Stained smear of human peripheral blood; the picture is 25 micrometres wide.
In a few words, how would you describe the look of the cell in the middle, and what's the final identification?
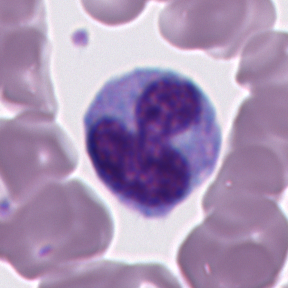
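Look first at the nucleus: it takes up more than half of the cell, and its chromatin stains dark purple with an uneven, clumped texture. In the cytoplasm you'll see no coarse coloured granules and no vacuoles. This is a monocyte.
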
